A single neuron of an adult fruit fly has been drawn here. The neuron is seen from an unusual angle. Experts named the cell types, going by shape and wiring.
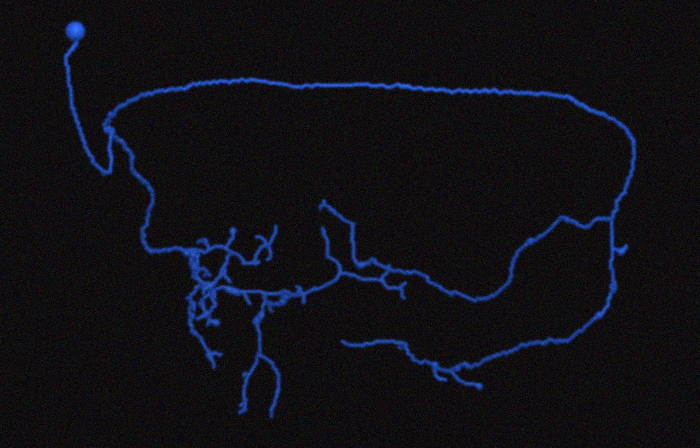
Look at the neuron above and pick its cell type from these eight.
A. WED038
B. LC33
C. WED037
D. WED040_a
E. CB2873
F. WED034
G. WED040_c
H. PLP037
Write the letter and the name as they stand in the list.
C. WED037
